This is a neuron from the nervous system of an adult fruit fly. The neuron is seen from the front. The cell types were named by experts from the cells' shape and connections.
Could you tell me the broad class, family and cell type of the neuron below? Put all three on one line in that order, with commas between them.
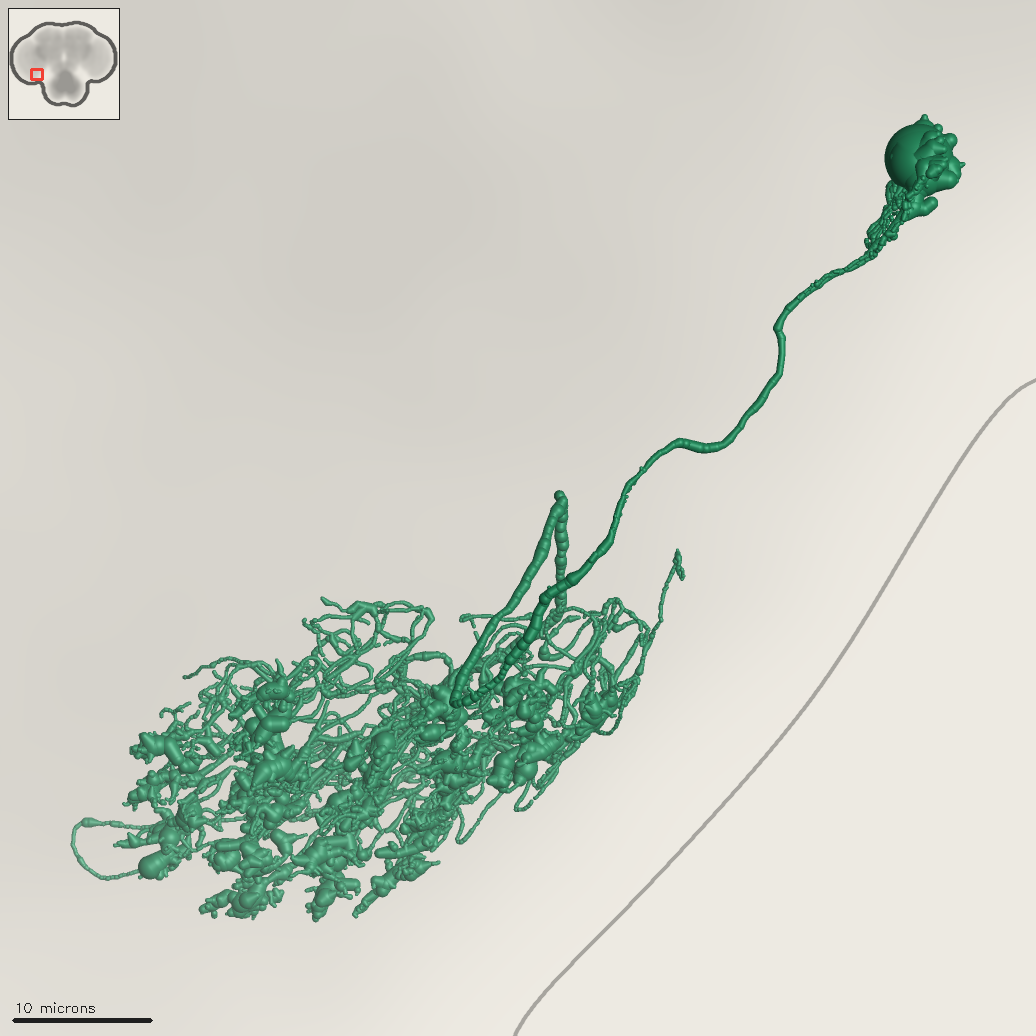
optic-lobe intrinsic neuron, Dm, Dm4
